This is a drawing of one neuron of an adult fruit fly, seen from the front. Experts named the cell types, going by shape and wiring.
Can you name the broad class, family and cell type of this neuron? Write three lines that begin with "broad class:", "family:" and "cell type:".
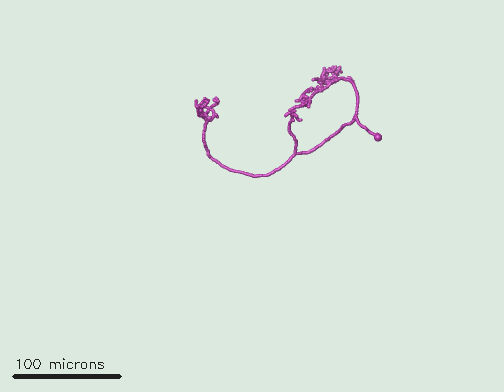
broad class: central-brain intrinsic neuron
family: hemilineage AOTUv4_dorsal
cell type: SIP003_b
